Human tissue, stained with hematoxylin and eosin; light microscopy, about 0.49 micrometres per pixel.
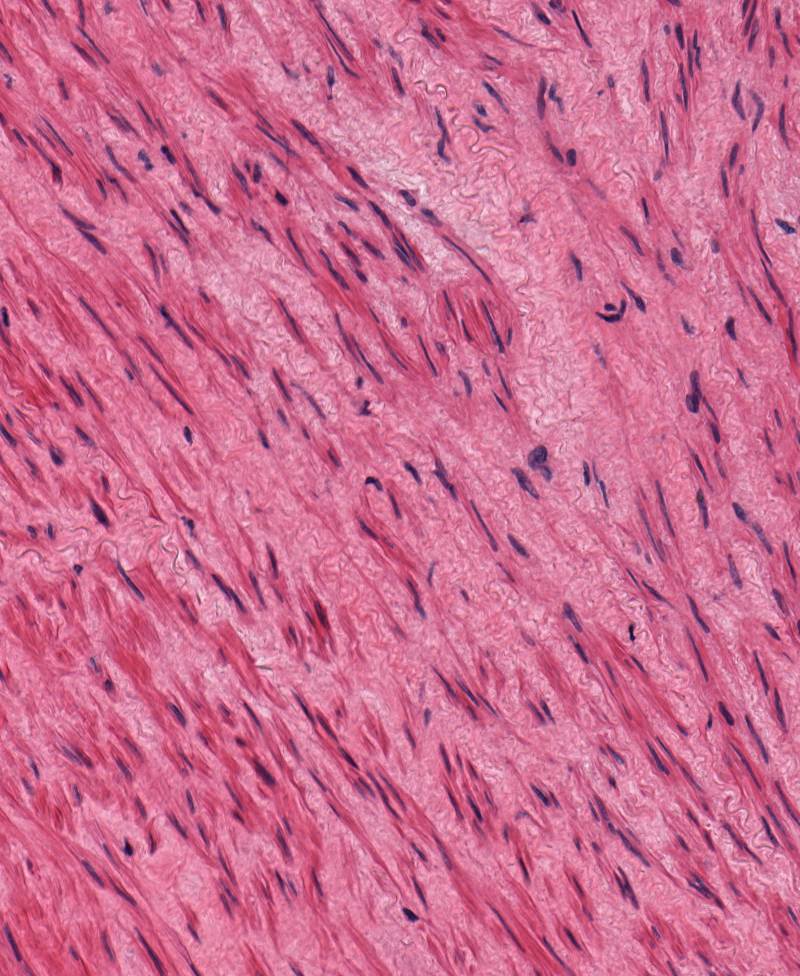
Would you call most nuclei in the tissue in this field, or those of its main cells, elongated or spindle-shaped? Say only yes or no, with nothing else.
Yes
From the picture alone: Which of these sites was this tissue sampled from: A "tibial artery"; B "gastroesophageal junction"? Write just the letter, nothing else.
A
